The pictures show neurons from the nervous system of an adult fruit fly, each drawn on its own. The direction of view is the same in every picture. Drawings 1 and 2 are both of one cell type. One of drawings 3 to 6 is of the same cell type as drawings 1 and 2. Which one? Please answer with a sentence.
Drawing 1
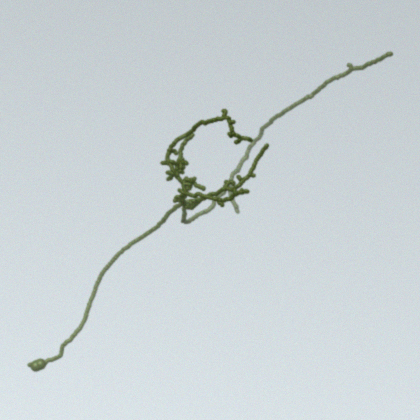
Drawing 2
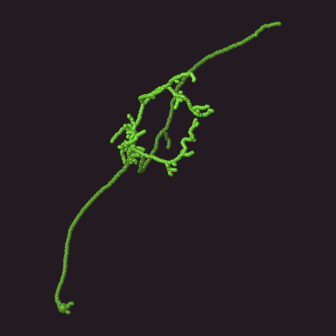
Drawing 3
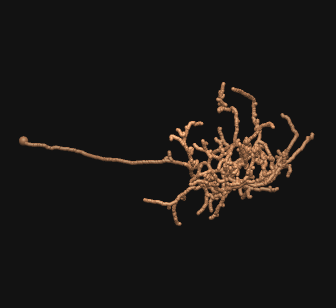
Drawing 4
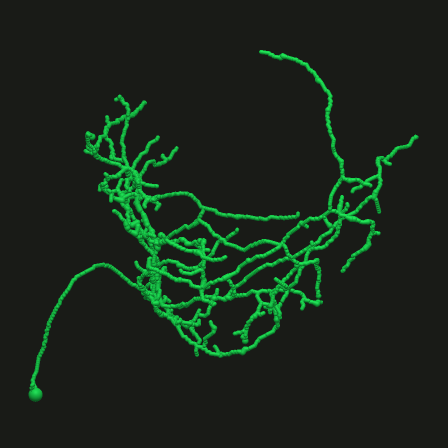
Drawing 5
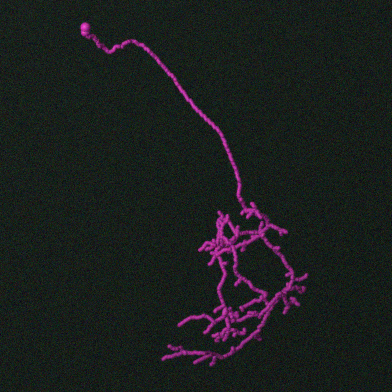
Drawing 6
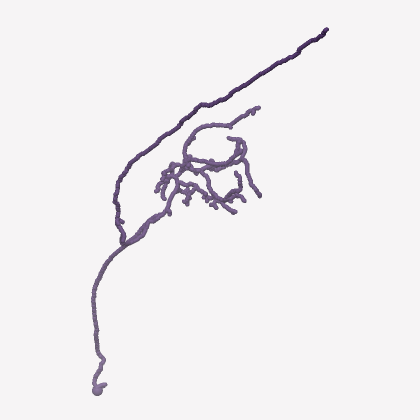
Drawing 6 shows a neuron of the same cell type.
